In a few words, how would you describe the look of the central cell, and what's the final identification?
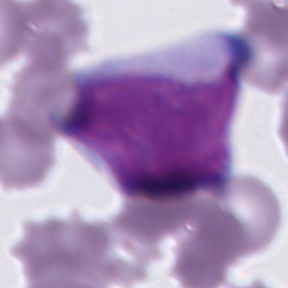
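You'll see the outline is angular, roughly four-sided with pointed corners, and the left corner tapers into a sharp point. The purple nucleus fills most of the cell and stains darkest along its lower edge. That one's a myeloblast.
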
